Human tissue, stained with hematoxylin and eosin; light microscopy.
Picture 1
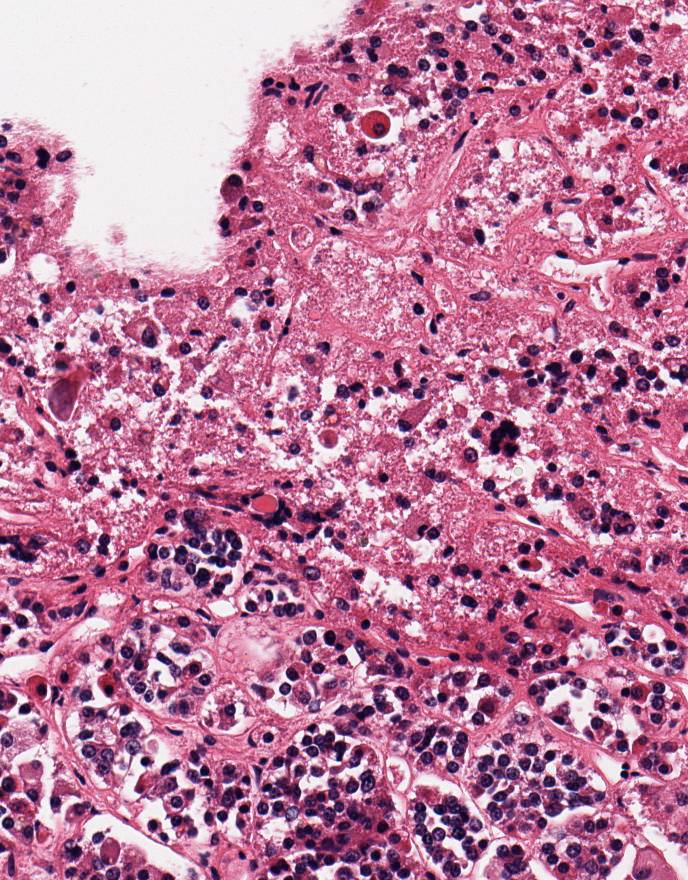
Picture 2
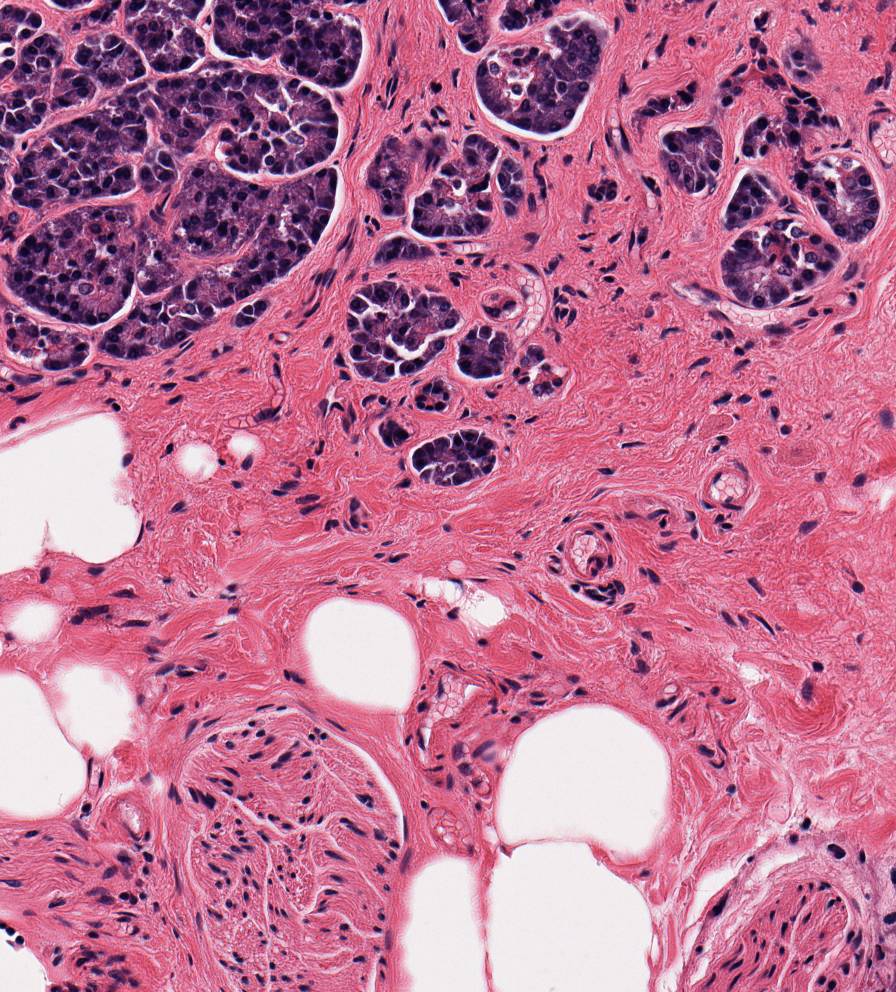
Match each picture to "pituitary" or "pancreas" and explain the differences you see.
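Identification: pituitary in picture 1, pancreas in picture 2. Pituitary: lower part has cells in rounded nests outlined by thin pink fibrous septa; pale upper zone has scattered small, dark, shrunken nuclei and nuclear fragments amid pink granular debris, crossed by thin wavy pink fibrous strands. Pancreas: dark purple epithelial clusters in upper field, separated by dense pink collagenous stroma with spindle-shaped nuclei; lower part pink fibrous tissue, large empty rounded adipocytes along left edge and lower centre.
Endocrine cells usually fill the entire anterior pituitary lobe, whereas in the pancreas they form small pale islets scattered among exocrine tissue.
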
